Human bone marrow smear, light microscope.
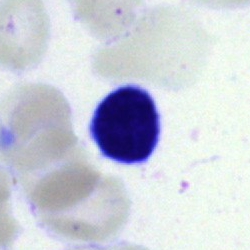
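Lymphocyte, the central cell of a stained human bone marrow smear. The outline is smooth and rounded, and the surface shows no projections. The nucleus is stained a uniformly very dark blue-purple, with no chromatin pattern discernible. No distinct rim of cytoplasm can be seen around it.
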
